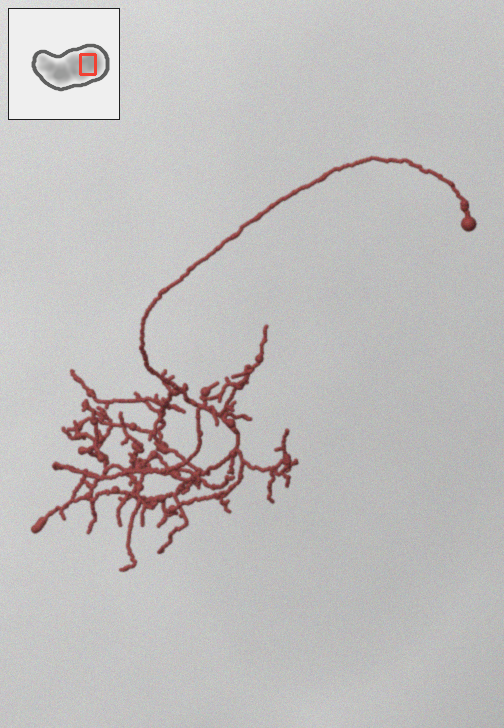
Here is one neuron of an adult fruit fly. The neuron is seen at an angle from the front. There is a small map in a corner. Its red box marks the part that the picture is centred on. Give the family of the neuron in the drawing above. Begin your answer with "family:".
family: hemilineage AOTUv1_ventral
